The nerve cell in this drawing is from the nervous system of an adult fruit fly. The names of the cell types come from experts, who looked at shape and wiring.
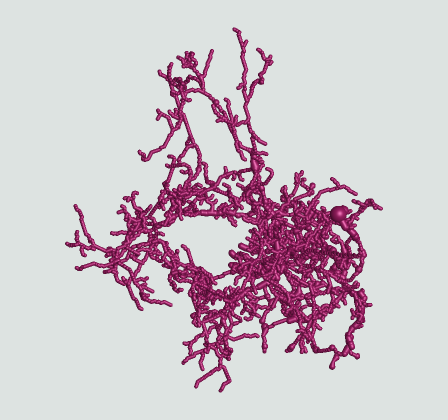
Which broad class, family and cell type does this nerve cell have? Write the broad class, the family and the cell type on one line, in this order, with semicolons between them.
central-brain intrinsic neuron; hemilineage VLPl2_medial; LAL053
